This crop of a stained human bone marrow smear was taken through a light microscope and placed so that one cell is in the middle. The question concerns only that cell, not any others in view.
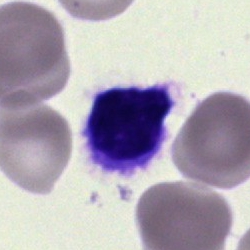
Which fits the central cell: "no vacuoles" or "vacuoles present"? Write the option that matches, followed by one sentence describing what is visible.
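No vacuoles. No vacuoles are seen in the cytoplasm.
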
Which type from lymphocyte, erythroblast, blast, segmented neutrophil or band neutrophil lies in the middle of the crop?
lymphocyte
